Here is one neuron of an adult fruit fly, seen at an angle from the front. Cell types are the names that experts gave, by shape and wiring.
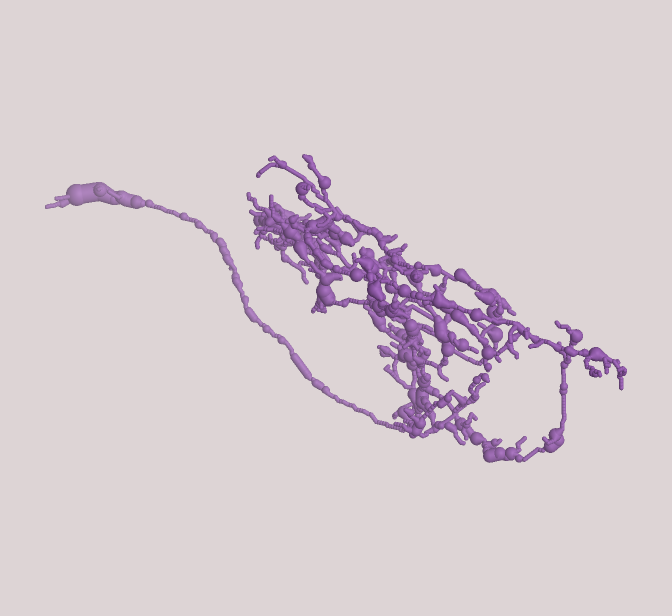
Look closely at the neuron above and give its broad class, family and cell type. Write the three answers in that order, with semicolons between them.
central-brain intrinsic neuron; hemilineage MD_SA1; GNG377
